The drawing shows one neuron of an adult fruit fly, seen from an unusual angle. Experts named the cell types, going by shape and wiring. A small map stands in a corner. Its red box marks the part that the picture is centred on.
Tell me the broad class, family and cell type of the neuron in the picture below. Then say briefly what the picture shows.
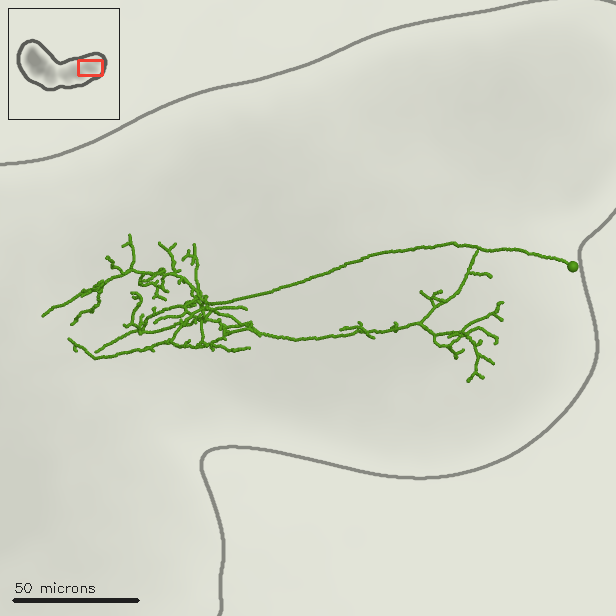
This is a nerve-cord intrinsic neuron. The family is hemilineage 12B. Its cell type is IN12B068_a. The cell body can be seen on the right of the picture. By the scale bar it is about 200 microns wide in this view. The picture shows dozens of branch ends.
